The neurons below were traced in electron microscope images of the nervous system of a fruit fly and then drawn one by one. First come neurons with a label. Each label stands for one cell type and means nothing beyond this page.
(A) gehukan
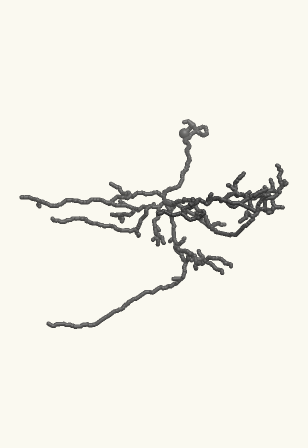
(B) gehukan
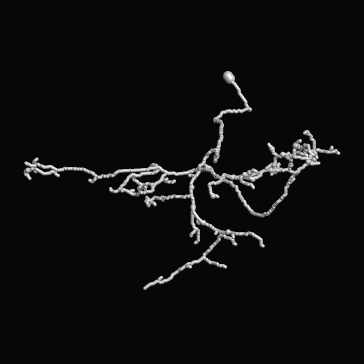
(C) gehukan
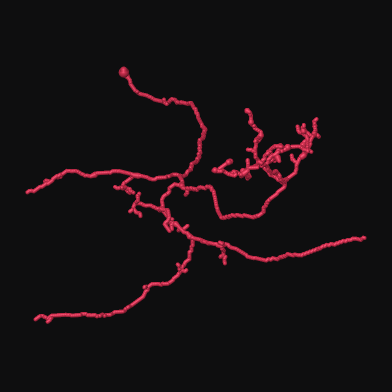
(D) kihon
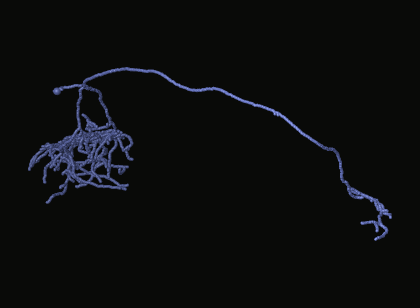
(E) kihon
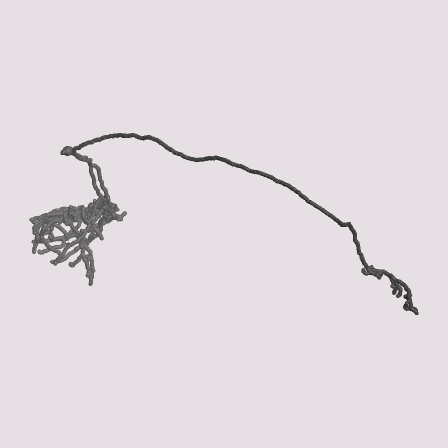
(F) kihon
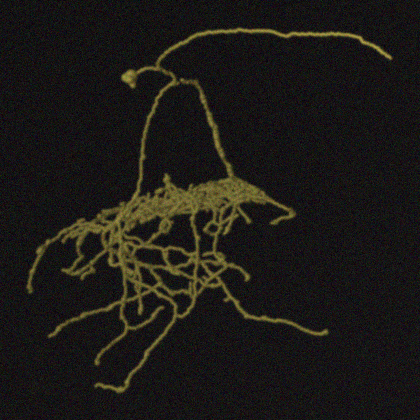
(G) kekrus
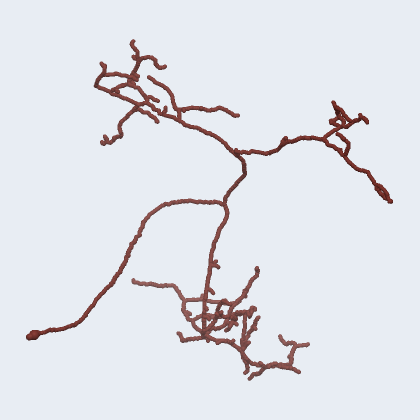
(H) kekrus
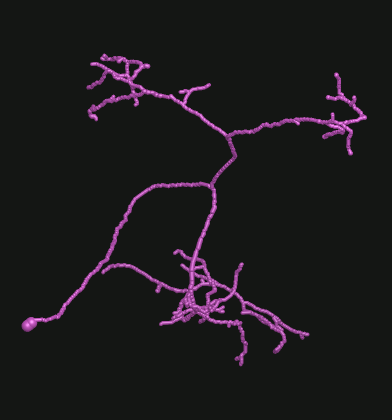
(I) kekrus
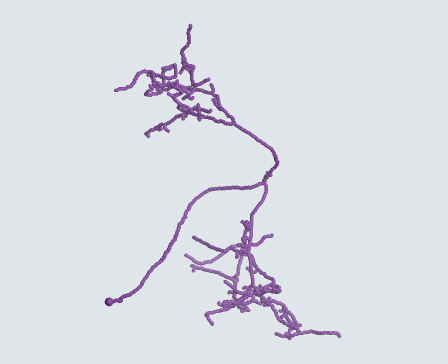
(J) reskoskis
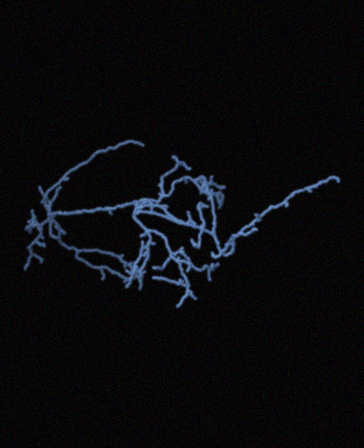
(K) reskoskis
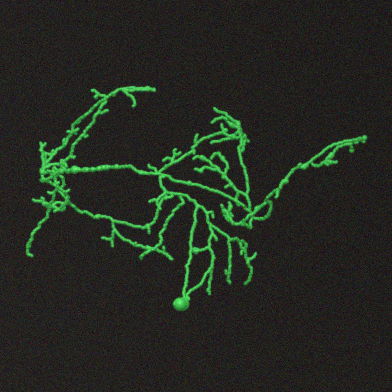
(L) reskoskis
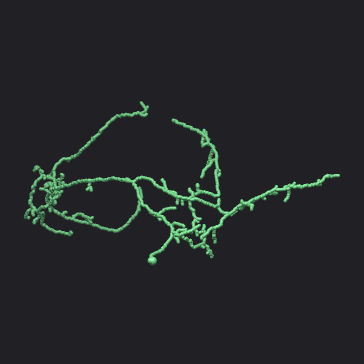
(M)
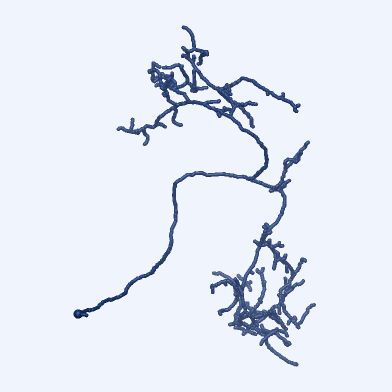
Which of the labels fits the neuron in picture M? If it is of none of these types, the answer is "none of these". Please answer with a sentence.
It belongs to kekrus.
